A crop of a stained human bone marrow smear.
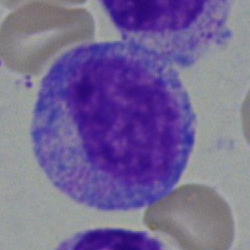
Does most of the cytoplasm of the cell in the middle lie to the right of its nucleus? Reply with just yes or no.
No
